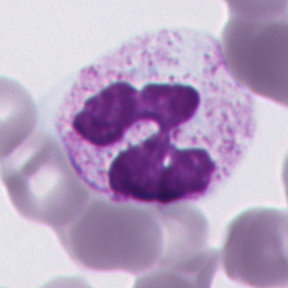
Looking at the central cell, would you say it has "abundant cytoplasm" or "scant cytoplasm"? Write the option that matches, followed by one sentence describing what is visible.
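Abundant cytoplasm. The cytoplasm is abundant and pale pinkish-lilac.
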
